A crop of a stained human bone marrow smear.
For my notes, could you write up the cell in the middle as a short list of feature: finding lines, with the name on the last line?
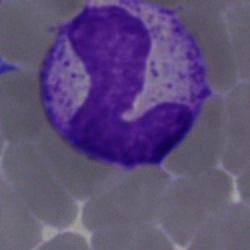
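Nucleus: thick curved band, deep indentation opening toward upper right
Chromatin: dark purple, looks condensed
Cytoplasm: pale lilac, not deep blue
Granules: small, dark purple, scattered
So: band neutrophil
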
